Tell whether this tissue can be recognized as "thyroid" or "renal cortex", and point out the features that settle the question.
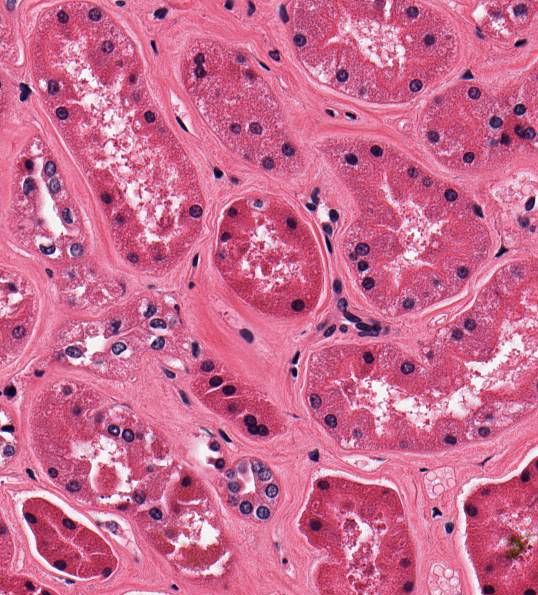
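This is renal cortex. Working through the field: first, closely packed tubules, cut in round and oval profiles, fill it, with bands of pink fibrous stroma between them. Second, the larger tubules are lined by cells with abundant granular eosinophilic cytoplasm. Third, each lining cell has one round, dark nucleus, evenly spaced.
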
